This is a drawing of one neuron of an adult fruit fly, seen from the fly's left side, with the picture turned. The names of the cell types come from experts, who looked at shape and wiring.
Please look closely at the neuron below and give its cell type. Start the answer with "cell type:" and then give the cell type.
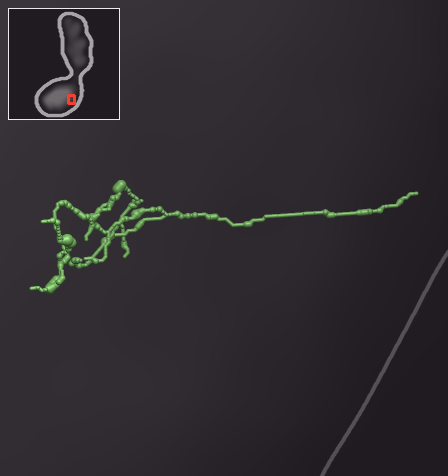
cell type: LB3b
